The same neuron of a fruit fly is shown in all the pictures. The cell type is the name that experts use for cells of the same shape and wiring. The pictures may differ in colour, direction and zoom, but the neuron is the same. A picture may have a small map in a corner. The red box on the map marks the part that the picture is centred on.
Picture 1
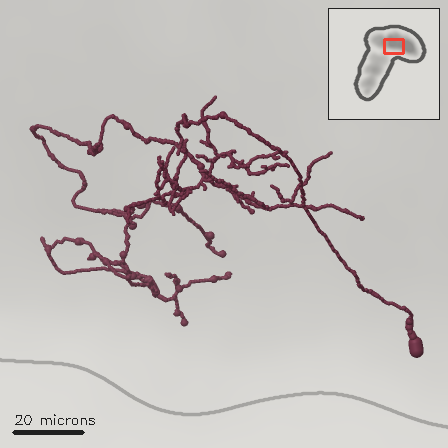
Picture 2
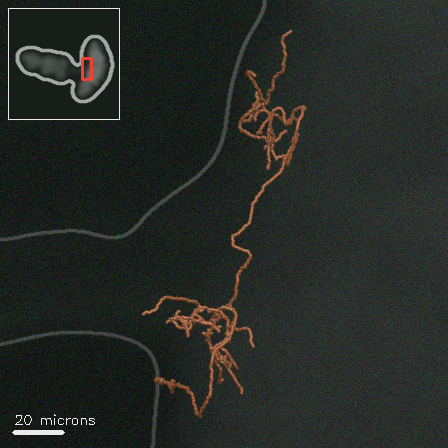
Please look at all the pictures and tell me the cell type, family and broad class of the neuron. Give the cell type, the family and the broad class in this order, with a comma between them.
GNG416, hemilineage LB19, central-brain intrinsic neuron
